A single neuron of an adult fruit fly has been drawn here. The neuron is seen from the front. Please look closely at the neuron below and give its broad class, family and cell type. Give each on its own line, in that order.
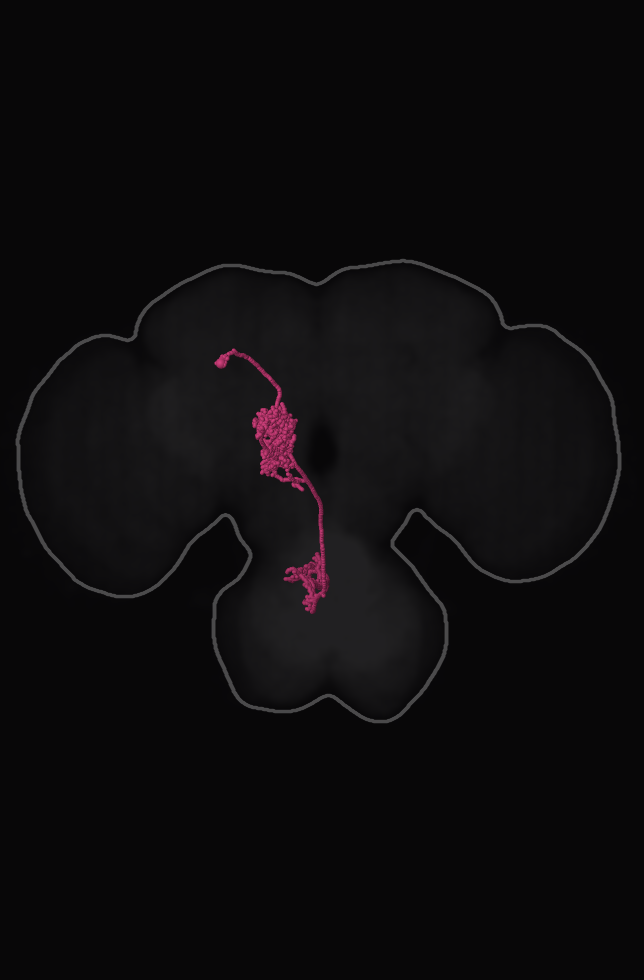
descending neuron
hemilineage WEDd1
DNa15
